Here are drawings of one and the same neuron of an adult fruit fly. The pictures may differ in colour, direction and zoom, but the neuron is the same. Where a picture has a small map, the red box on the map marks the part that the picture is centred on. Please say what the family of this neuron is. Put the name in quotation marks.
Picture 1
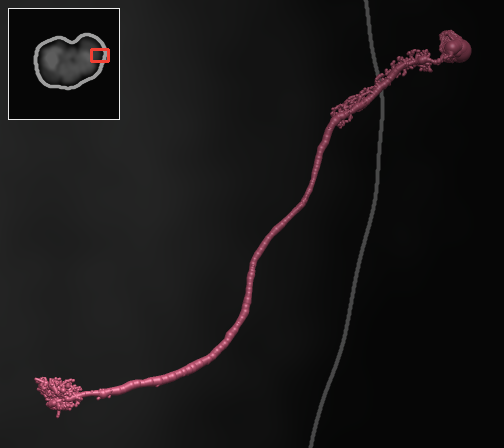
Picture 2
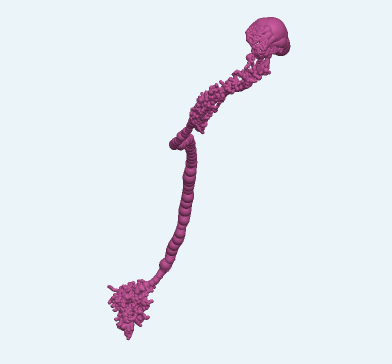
"L"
